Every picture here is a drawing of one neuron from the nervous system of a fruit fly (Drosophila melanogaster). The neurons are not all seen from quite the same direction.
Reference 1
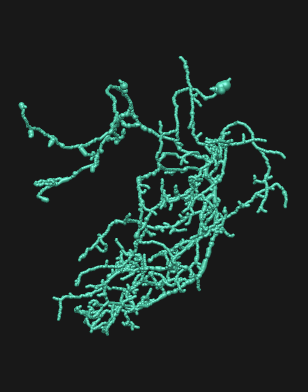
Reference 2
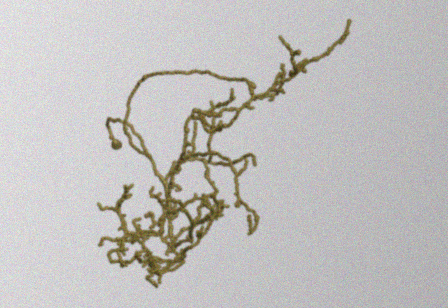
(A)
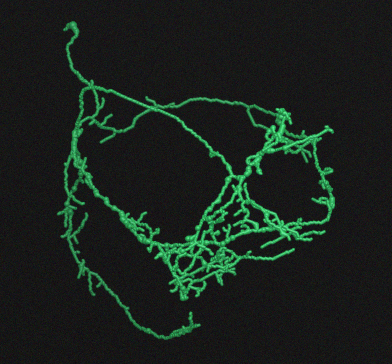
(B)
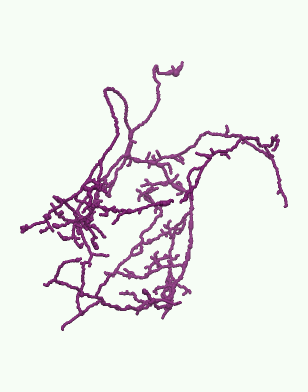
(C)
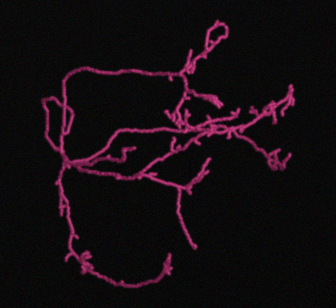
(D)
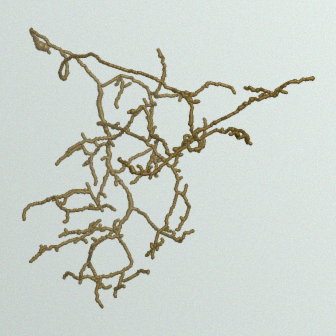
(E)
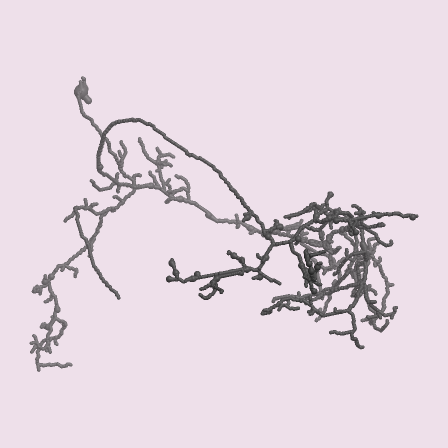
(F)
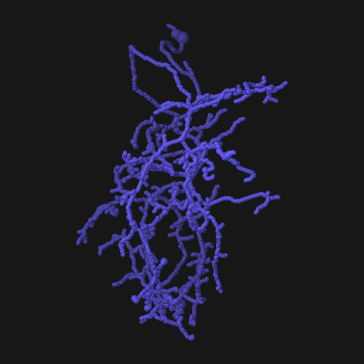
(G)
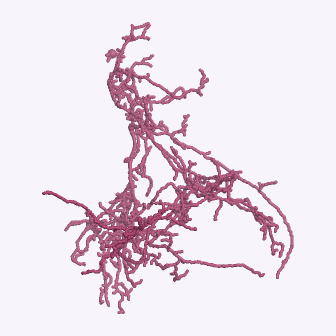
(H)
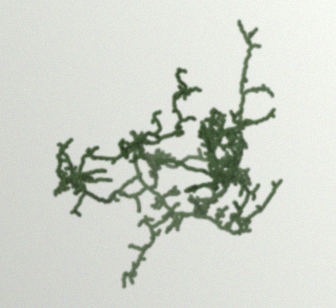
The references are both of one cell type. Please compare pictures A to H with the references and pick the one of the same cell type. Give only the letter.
D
